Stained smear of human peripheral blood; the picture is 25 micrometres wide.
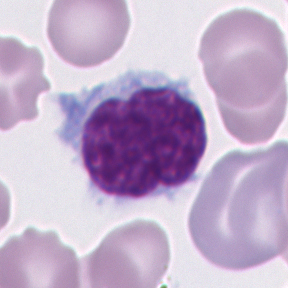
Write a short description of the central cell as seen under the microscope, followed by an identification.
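At about 13 micrometres across, the cell holds a nucleus about 10 micrometres across that fills about 70% of its area. The nucleus is rounded, with a shallow notch at its top edge and another at its bottom edge that give it a faintly two-lobed look. Its chromatin is dark purple and coarsely mottled, with small paler patches between denser clumps. The pale blue cytoplasm forms a wider rim on the left side than on the right. The cell's edge is ragged with fine hair-like projections, most obvious along the upper left. The cell is a hairy cell.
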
